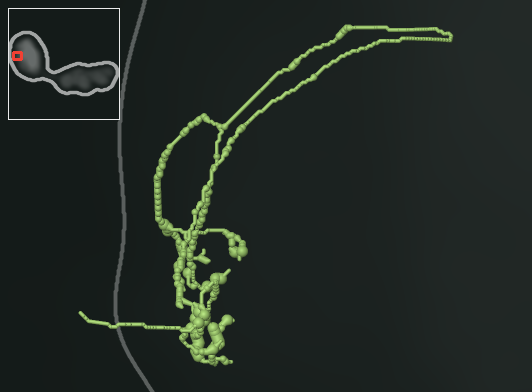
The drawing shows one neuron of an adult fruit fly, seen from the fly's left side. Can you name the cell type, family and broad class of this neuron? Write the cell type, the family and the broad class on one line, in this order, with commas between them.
ORN_VA7m, class olfactory, sensory neuron entering the brain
